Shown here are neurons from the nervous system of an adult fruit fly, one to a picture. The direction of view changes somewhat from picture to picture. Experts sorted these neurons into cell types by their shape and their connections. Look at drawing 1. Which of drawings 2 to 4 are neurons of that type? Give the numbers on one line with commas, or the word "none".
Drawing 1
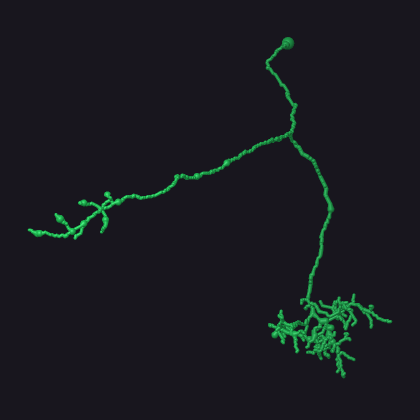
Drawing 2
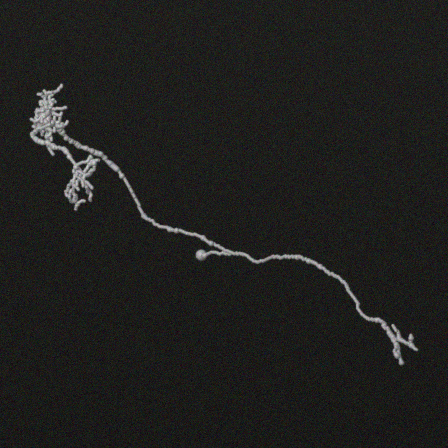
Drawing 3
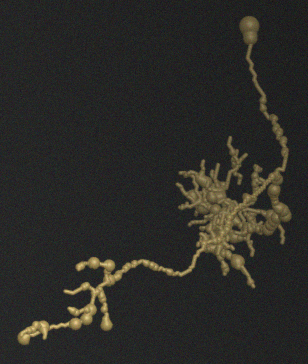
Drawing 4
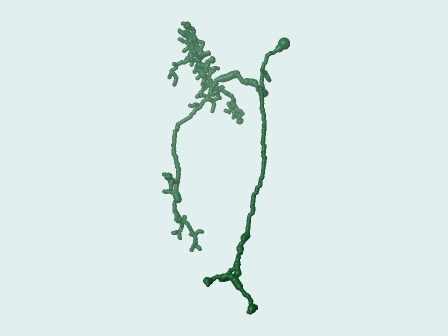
3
